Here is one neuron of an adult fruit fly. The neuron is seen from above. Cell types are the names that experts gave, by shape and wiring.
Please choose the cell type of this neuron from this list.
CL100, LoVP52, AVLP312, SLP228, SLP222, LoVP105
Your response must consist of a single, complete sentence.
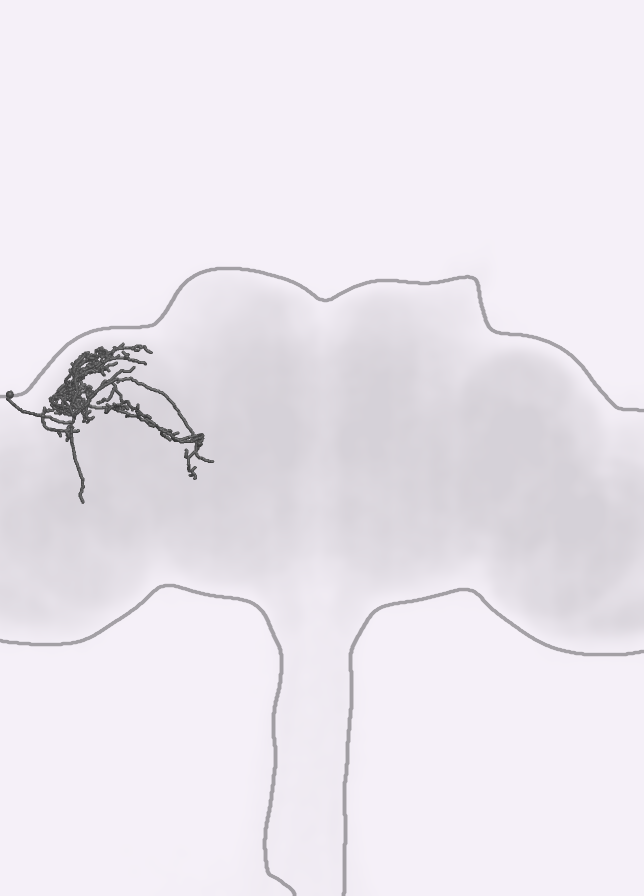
This neuron is a cell of type AVLP312.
